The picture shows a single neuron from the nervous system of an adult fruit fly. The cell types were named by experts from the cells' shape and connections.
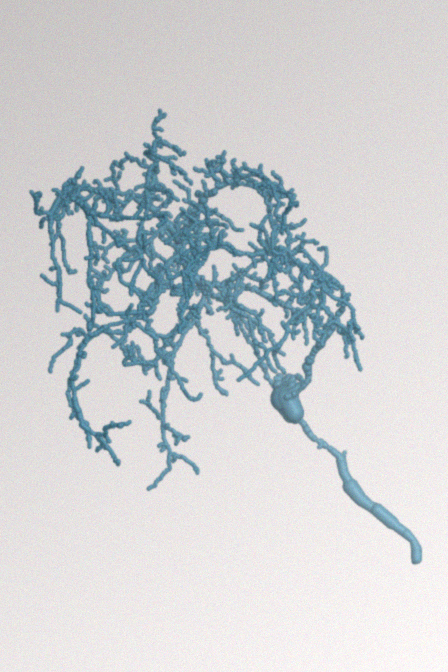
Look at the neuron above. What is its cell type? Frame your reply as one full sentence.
The cell type designation of this neuron is Sternal posterior rotator MN.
